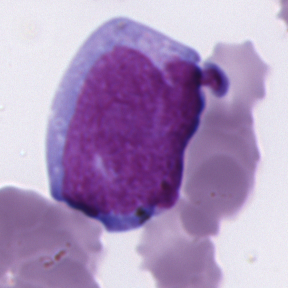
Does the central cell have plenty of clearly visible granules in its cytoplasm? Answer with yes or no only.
No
